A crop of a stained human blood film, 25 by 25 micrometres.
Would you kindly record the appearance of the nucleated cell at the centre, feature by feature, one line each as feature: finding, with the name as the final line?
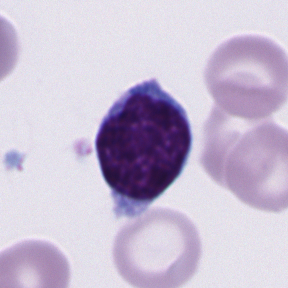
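Chromatin: dense and dark purple, with coarse clumps
Nucleoli: you'll find none
Cytoplasm: a small pale blue tuft sticking out from the bottom edge
Vacuoles: none in the cell
Name: typical lymphocyte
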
